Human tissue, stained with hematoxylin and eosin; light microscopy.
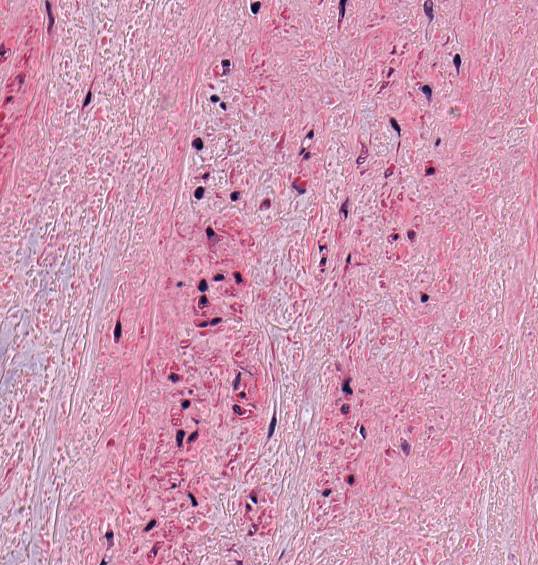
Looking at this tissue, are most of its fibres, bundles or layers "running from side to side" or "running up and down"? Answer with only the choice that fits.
Running up and down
